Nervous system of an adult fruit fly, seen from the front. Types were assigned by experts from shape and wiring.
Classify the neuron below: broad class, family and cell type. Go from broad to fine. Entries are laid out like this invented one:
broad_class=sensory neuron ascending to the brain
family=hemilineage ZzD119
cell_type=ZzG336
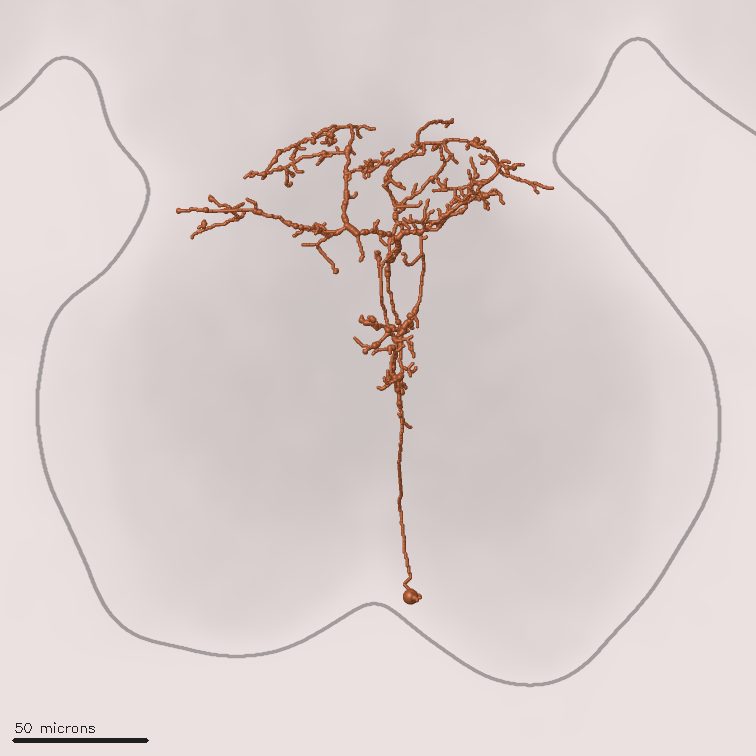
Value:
broad_class=nerve-cord intrinsic neuron
family=hemilineage 00A
cell_type=IN00A047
